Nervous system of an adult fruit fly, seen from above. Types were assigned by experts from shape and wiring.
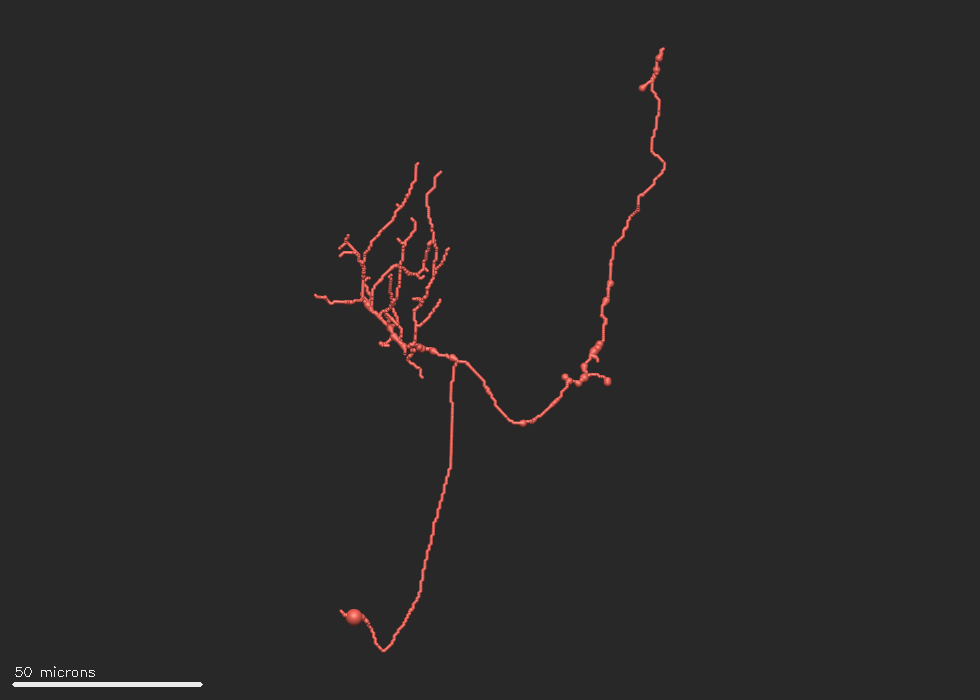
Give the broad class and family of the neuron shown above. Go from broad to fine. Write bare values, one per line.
nerve-cord intrinsic neuron
hemilineage 07B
